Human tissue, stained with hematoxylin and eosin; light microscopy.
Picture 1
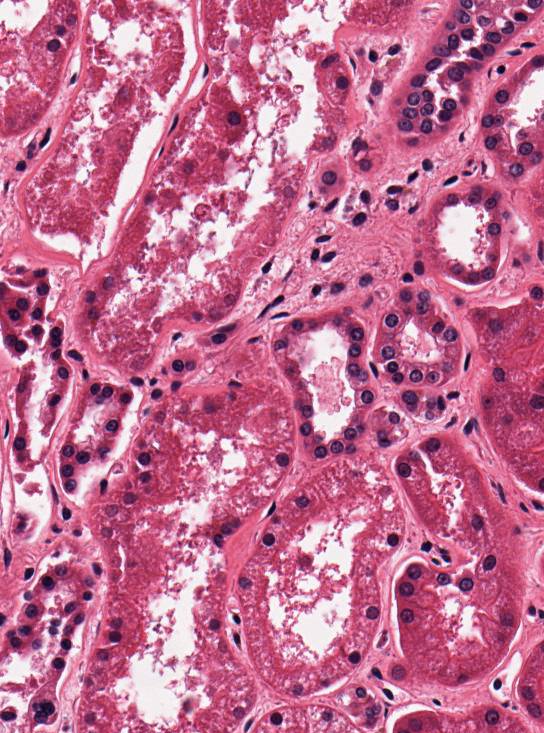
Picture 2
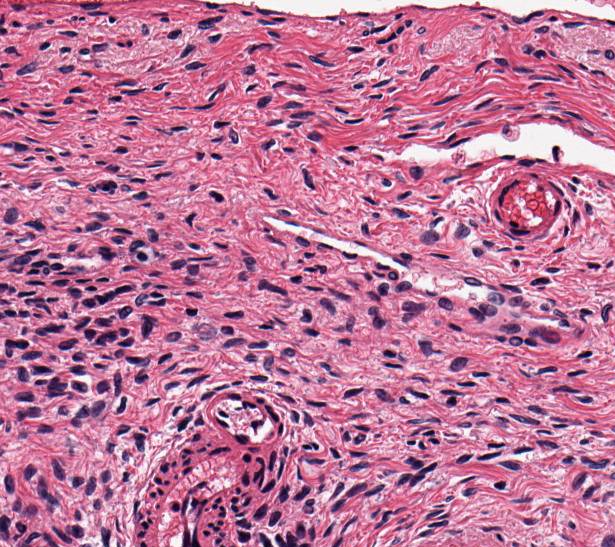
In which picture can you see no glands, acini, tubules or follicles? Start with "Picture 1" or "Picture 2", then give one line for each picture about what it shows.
Picture 2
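In picture 1: The whole field is filled with closely packed tubules cut in cross and oblique section, separated by scant stroma.
In picture 2: The whole field is fibrous stroma with spindle-shaped cells and contains no glands.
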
